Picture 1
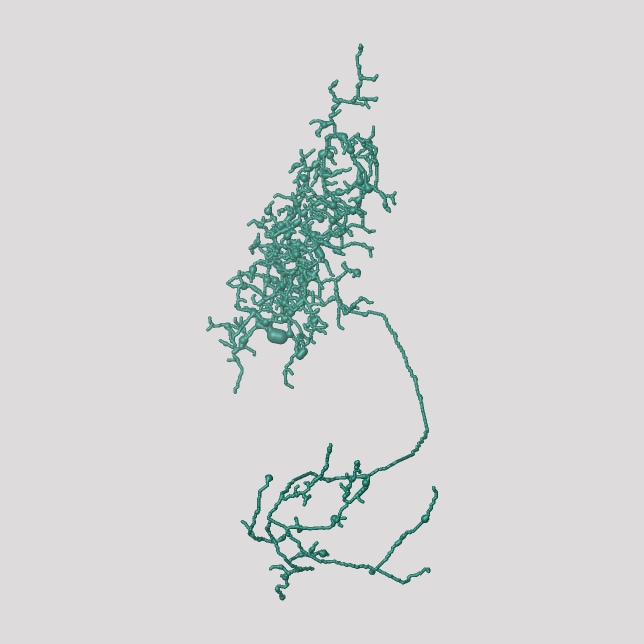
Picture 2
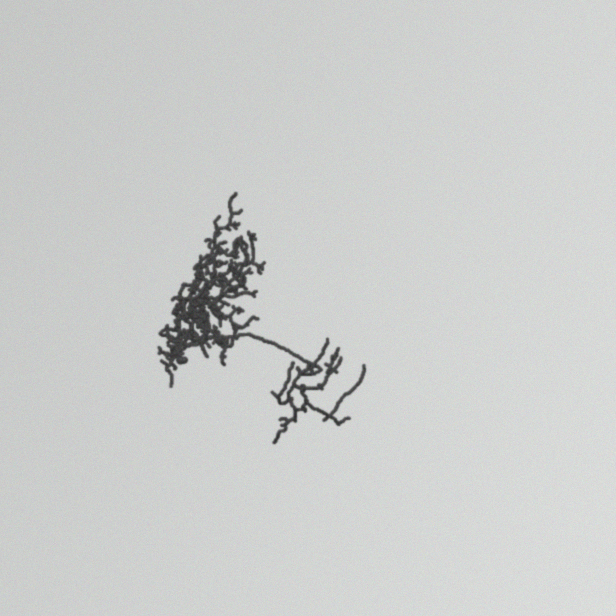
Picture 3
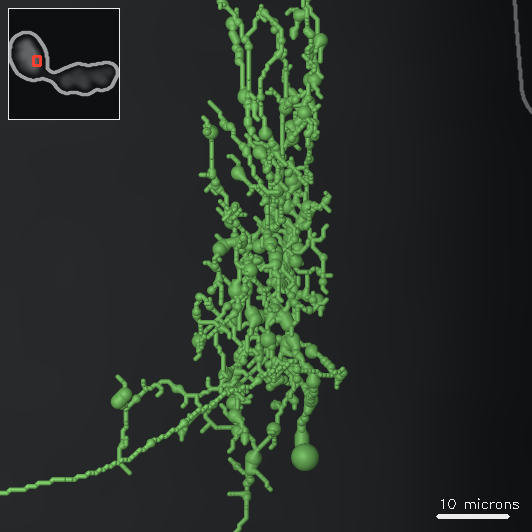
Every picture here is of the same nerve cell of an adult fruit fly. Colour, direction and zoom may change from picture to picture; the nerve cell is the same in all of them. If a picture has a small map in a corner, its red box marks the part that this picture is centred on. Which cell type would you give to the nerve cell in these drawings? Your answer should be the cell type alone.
MeLo12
